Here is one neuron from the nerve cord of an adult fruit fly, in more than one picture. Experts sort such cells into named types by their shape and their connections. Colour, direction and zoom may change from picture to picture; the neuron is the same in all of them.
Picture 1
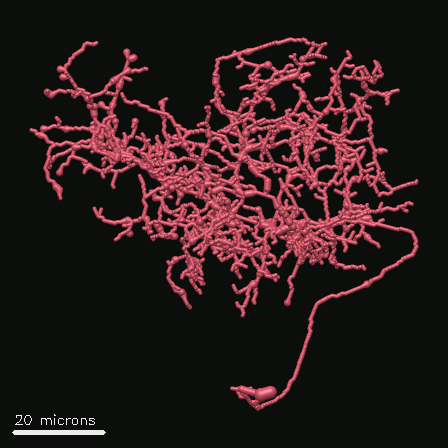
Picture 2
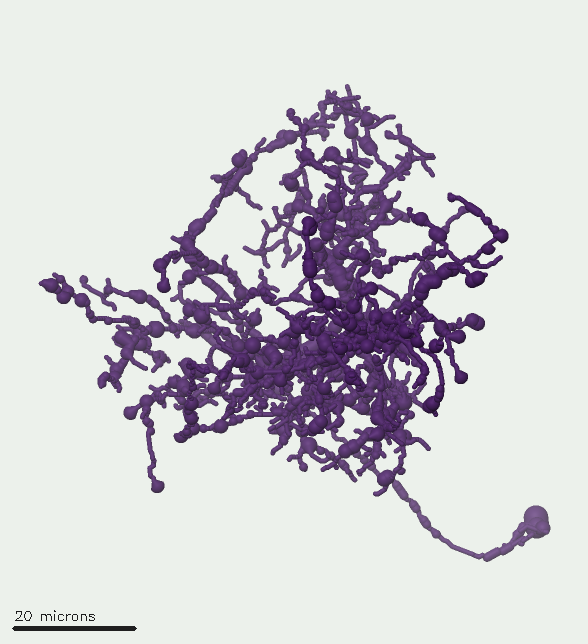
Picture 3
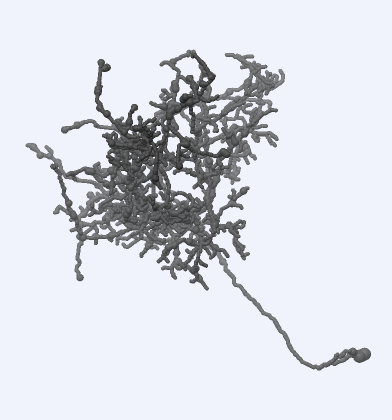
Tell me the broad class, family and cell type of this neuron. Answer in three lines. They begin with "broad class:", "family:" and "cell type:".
broad class: nerve-cord intrinsic neuron
family: hemilineage 04B
cell type: IN04B014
